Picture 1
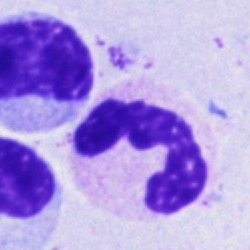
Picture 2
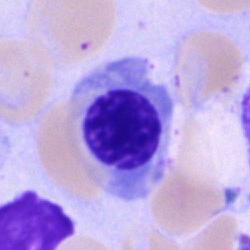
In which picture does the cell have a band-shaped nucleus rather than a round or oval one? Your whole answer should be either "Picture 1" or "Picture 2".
Picture 1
